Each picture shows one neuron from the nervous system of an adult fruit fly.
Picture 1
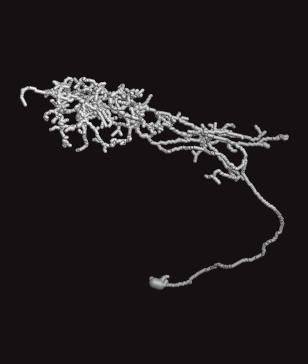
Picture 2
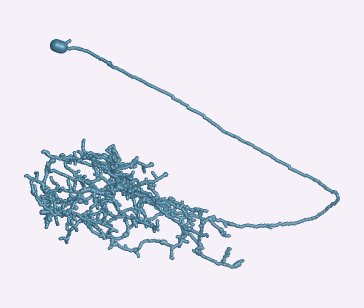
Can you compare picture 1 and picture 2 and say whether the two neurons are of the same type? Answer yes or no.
no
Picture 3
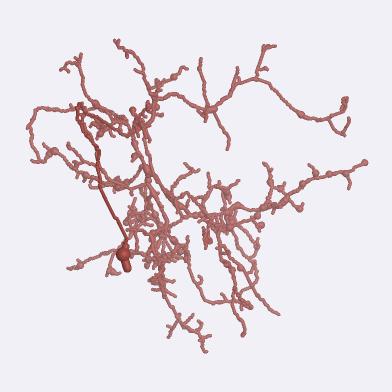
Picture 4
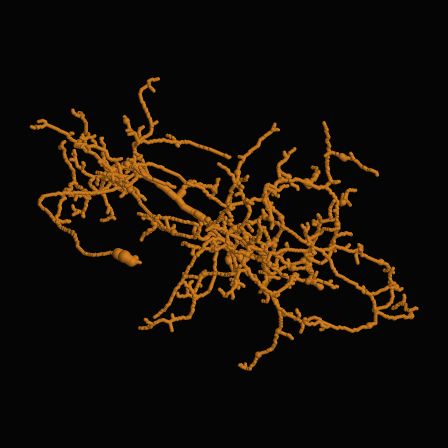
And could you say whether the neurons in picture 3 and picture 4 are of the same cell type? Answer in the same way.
yes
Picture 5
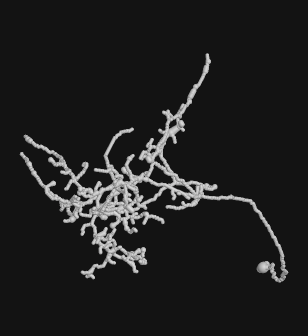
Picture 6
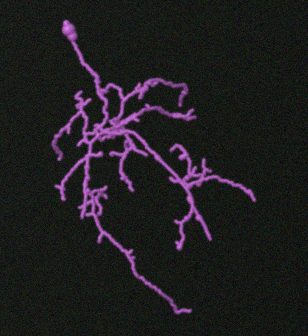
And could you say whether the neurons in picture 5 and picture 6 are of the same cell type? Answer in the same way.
no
